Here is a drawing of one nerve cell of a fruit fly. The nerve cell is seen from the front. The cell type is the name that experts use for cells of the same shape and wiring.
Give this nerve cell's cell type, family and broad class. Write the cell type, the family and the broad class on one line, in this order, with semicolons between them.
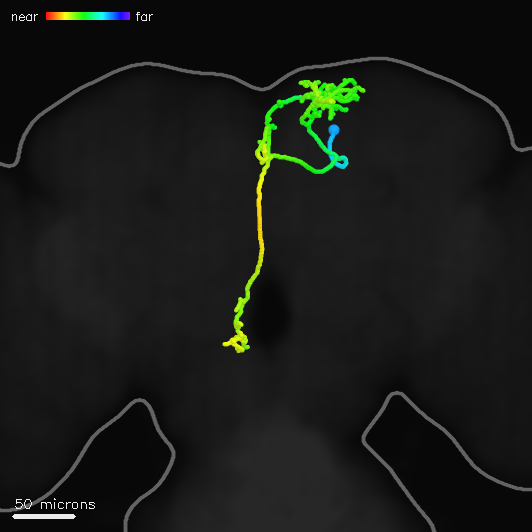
CB4205; hemilineage SMPpv1; central-brain intrinsic neuron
